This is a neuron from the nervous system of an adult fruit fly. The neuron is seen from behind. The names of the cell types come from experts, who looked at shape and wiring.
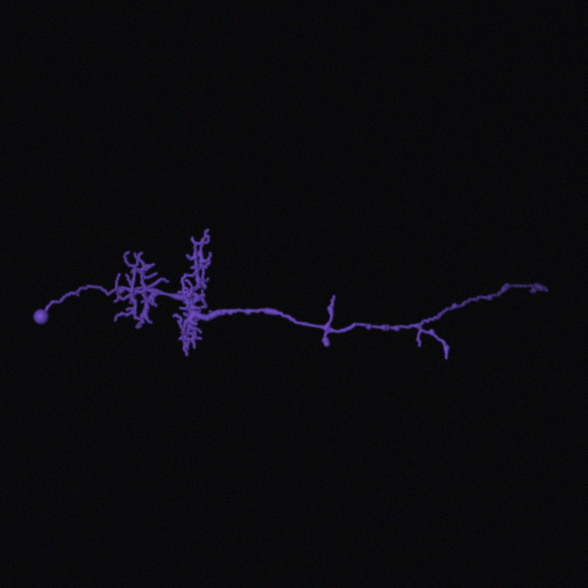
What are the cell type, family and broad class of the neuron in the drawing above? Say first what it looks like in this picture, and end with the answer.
The cell body can be seen on the left of the picture. Dozens of branch ends can be seen. The cell type is TmY3. Its family is TmY. Its broad class is optic-lobe intrinsic neuron.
